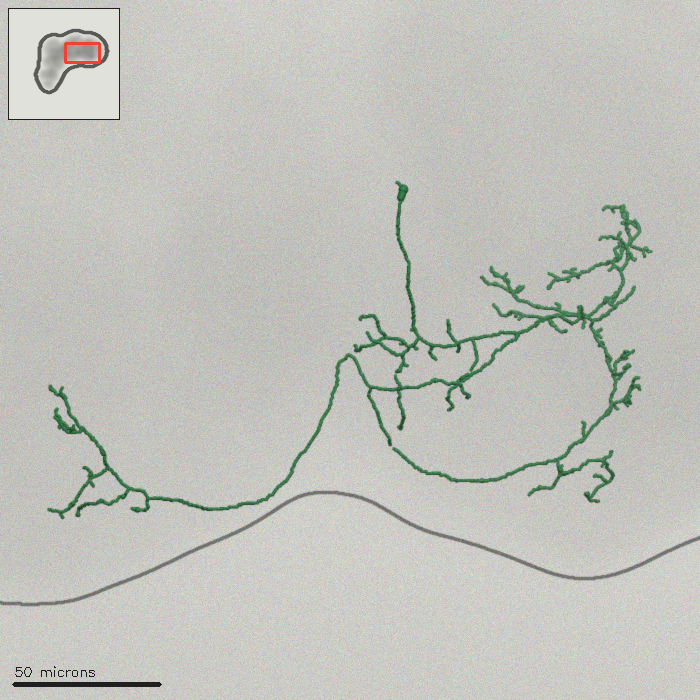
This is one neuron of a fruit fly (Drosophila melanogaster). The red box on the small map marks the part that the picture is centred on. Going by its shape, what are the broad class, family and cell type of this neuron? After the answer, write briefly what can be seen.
This is a central-brain intrinsic neuron. Its family is hemilineage SMPad1. The cell type is SMP106. The cell body can be seen at the top of the picture. From left to right in the picture it spans about 200 microns. The picture shows dozens of branch ends.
